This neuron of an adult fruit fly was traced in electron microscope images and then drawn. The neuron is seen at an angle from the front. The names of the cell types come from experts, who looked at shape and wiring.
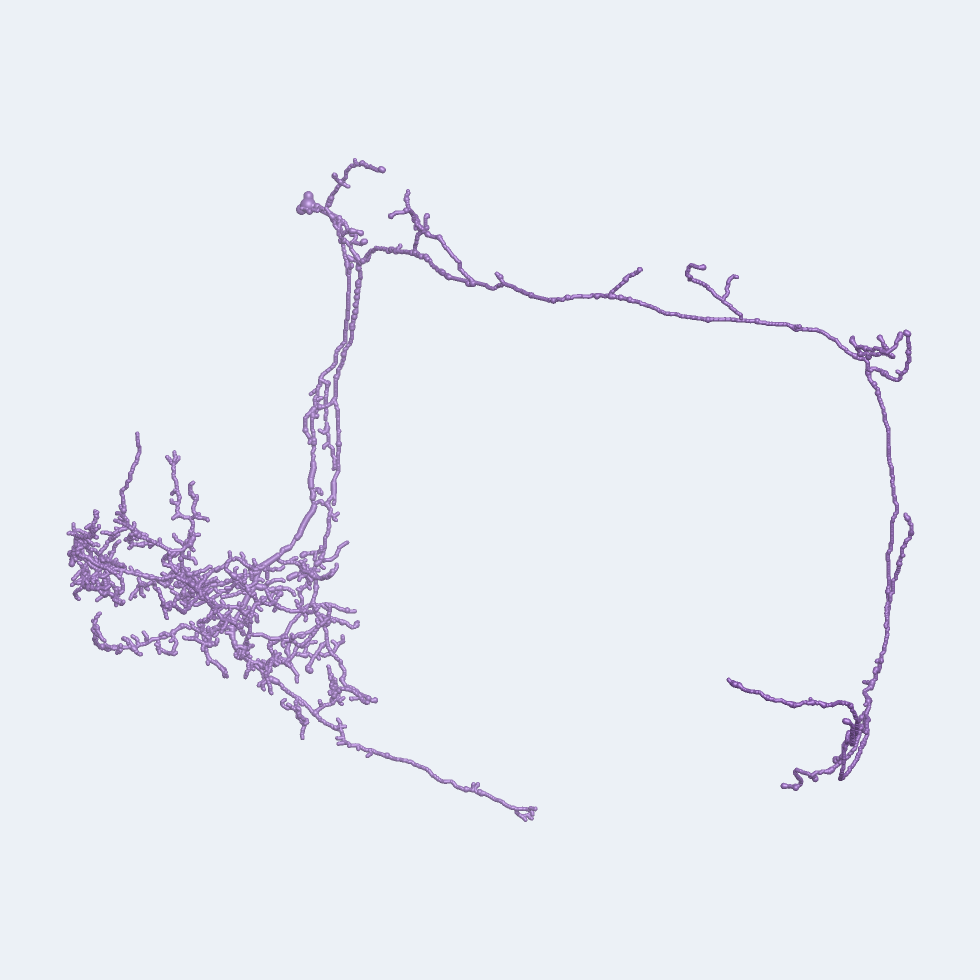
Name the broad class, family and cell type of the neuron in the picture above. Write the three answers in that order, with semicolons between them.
central-brain intrinsic neuron; hemilineage LHp2; WED092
